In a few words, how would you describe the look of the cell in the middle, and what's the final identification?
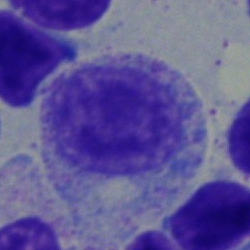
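Pale blue-grey cytoplasm forms a band wider below the nucleus than above it. Fine pinkish-purple granules are scattered through the cytoplasm, with a pale, clearer area just below the nucleus. A cell with pale granular cytoplasm touches it at lower left. Identification: myelocyte.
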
